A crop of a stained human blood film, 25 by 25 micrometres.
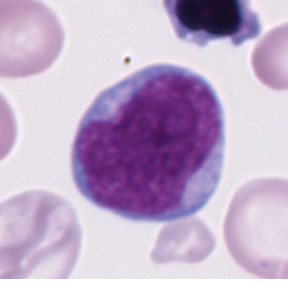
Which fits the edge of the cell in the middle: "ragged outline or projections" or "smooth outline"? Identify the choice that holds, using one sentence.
The outline of the cell is smooth, not rough.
